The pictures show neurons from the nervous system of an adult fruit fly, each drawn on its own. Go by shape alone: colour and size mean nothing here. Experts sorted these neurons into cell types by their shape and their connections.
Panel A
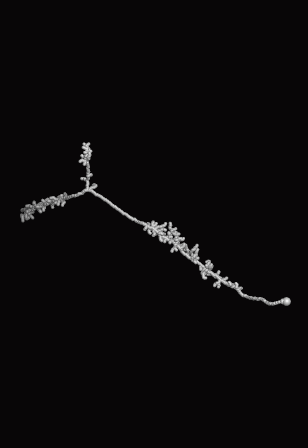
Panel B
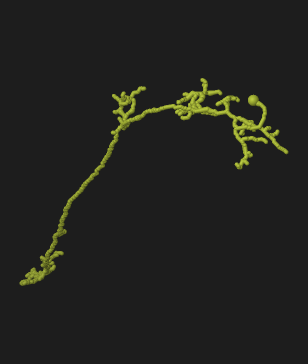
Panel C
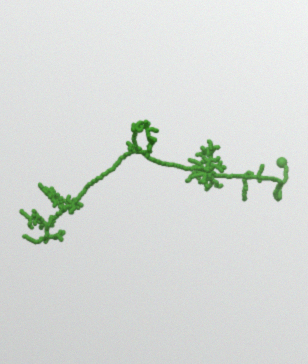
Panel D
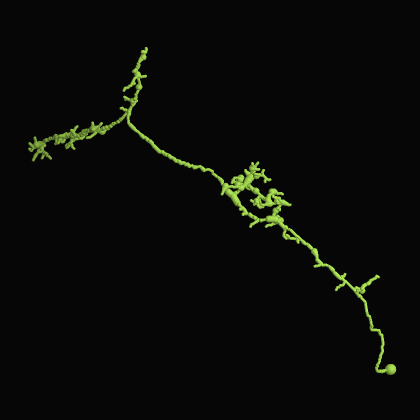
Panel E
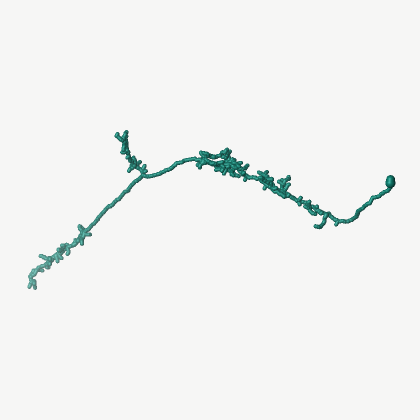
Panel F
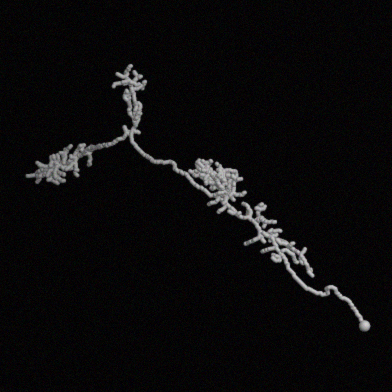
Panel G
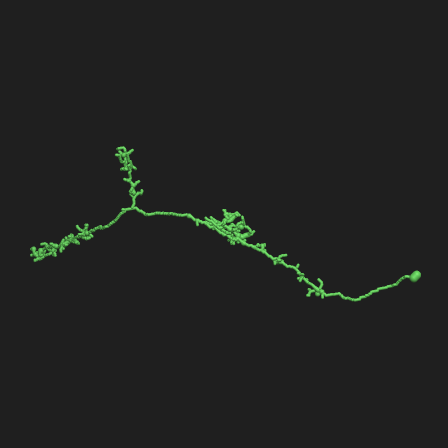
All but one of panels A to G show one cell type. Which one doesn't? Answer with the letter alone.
C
